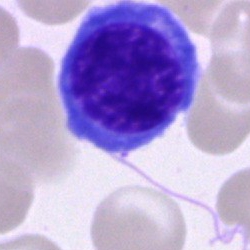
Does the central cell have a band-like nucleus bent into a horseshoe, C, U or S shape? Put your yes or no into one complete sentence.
No, the nucleus is not a curved band but one compact round or oval mass.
